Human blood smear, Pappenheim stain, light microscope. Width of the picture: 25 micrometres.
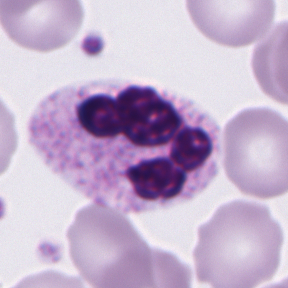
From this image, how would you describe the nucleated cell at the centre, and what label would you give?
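Outline: smooth and oval, about 17 by 11 micrometres. The nucleus lies toward the right and fills about 40% of the cell's area; its chromatin is dark purple and coarsely clumped. The cytoplasm is pale pinkish-lilac, with fine pink-violet granules scattered evenly through it. The cell is a segmented neutrophil.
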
